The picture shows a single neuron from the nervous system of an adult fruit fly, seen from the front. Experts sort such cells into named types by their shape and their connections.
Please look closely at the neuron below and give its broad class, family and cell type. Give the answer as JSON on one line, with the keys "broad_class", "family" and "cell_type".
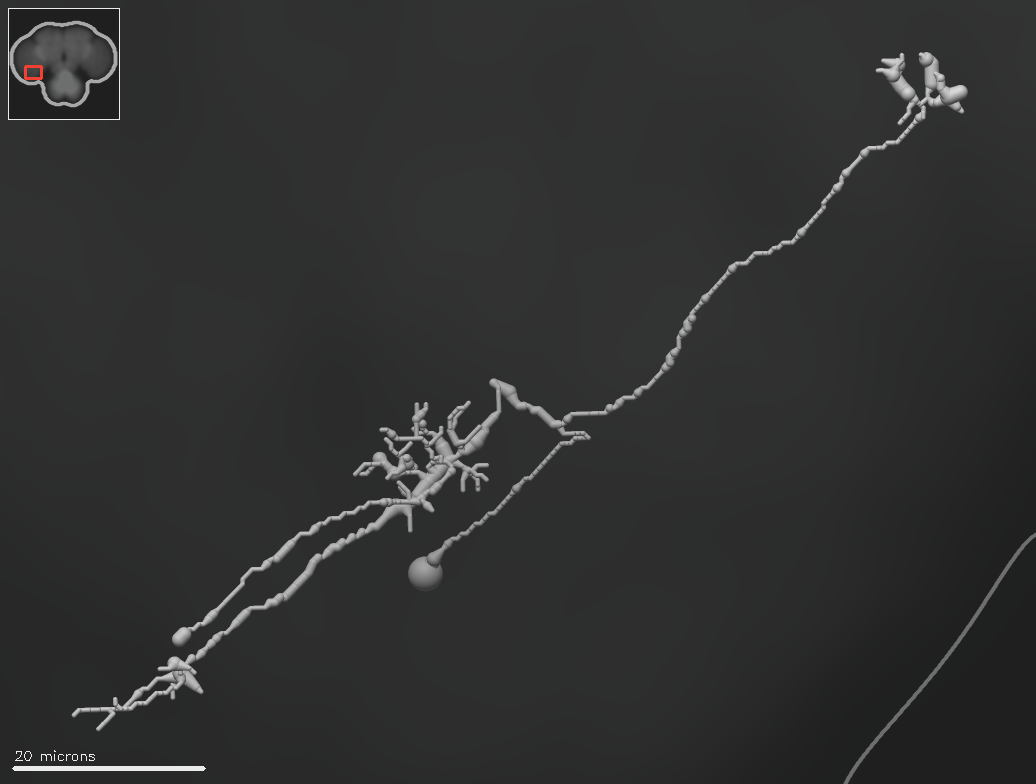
{"broad_class": "optic-lobe intrinsic neuron", "family": "T", "cell_type": "T2a"}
